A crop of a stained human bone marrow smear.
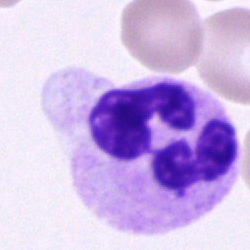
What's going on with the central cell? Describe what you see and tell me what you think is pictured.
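Chromatin dense, dark purple, coarsely clumped. Cytoplasm abundant, pale lilac, holding fine, faint lilac granules. Broad, pale, rounded bulge projecting from upper left of cell. Central cell: segmented neutrophil.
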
